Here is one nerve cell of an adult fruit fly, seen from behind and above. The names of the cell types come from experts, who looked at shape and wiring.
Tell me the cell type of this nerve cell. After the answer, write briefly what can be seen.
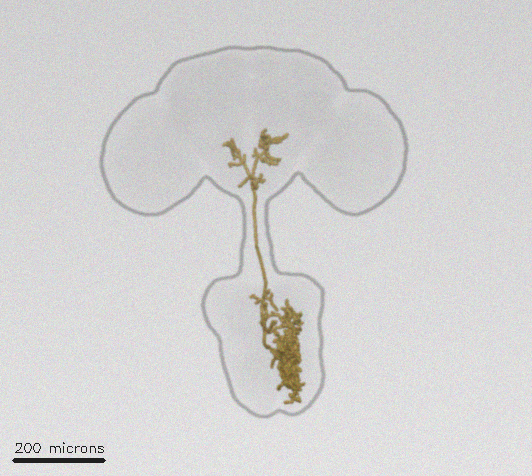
The cell type is AN17A012. Its broad class is ascending neuron. The cell body can be seen at the bottom of the picture. By the scale bar it is about 600 microns tall in this view.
